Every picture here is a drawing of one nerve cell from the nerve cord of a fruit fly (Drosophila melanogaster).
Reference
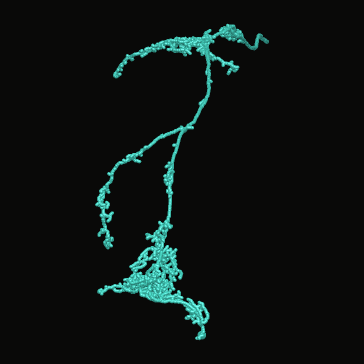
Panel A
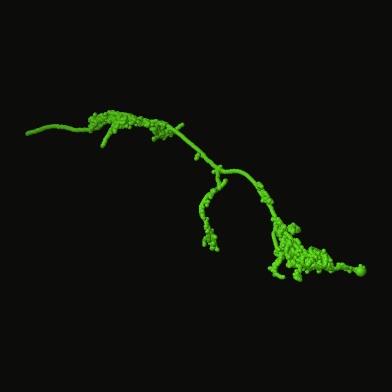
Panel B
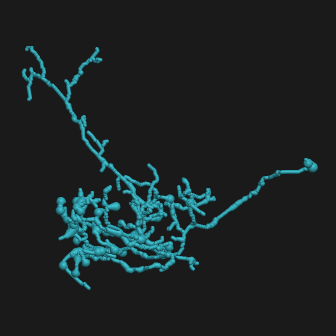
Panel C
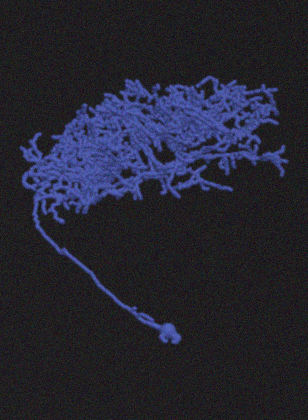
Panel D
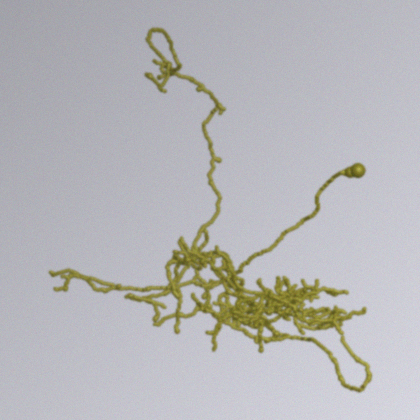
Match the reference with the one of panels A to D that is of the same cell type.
A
